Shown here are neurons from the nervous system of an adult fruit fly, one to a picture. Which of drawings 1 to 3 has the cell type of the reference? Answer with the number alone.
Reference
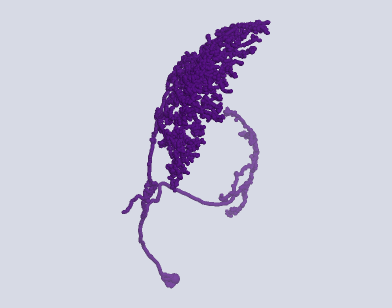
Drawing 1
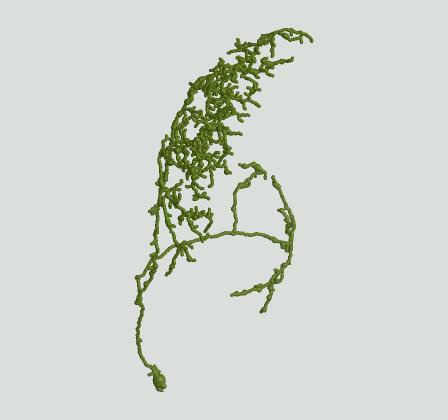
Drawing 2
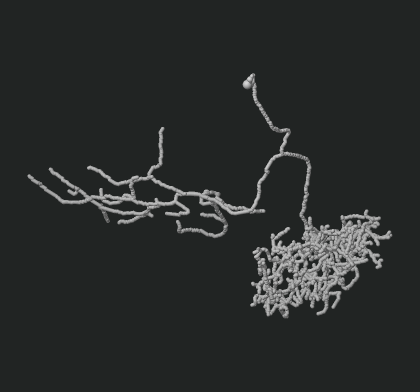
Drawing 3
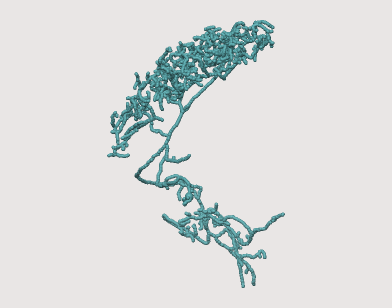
1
